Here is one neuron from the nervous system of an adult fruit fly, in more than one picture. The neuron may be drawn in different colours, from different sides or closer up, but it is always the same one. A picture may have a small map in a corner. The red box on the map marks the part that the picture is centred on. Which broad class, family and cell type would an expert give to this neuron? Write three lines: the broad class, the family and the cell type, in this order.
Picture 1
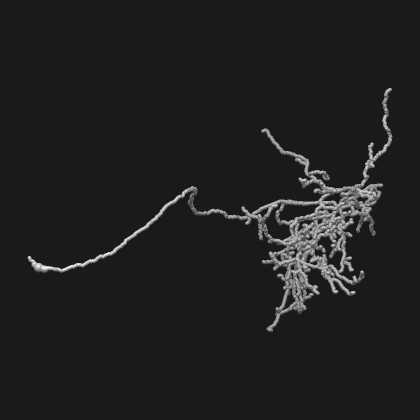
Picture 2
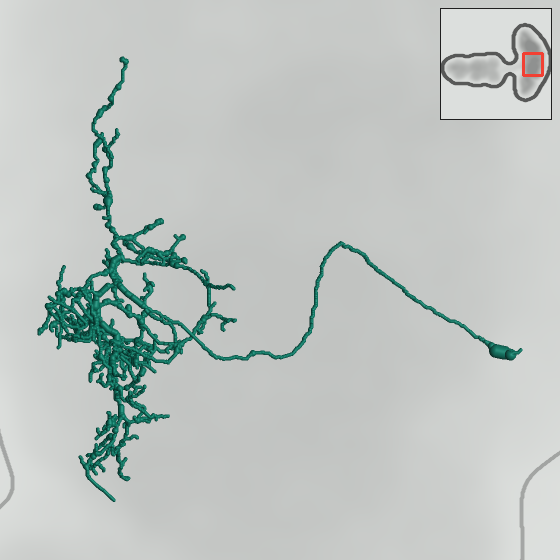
central-brain intrinsic neuron
hemilineage WEDd1
PS041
